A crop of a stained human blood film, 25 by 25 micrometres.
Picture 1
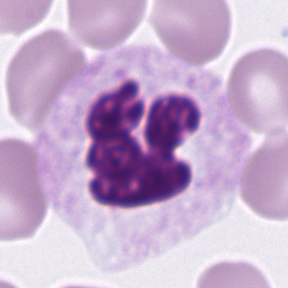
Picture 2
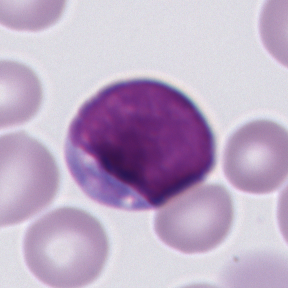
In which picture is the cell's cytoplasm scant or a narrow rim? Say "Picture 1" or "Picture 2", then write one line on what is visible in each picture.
Picture 2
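Picture 1: The cytoplasm is abundant and pale lilac, forming a wide rim around the nucleus.
Picture 2: The cytoplasm shows as a narrow crescent at the lower left of the cell.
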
